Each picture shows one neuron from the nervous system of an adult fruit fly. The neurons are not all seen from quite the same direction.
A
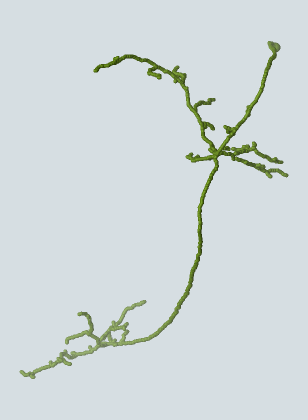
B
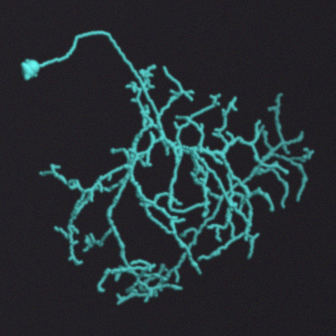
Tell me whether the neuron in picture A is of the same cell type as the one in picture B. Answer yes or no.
no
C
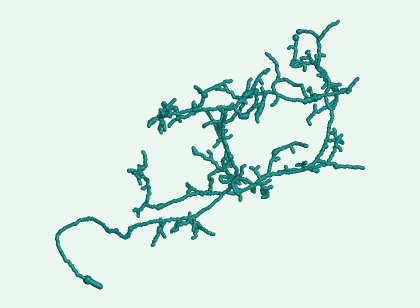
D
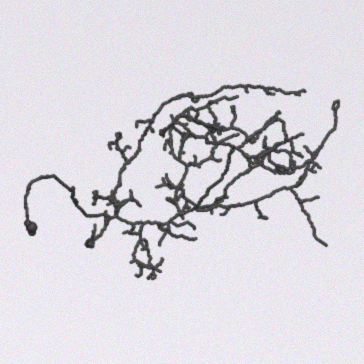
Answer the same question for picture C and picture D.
yes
